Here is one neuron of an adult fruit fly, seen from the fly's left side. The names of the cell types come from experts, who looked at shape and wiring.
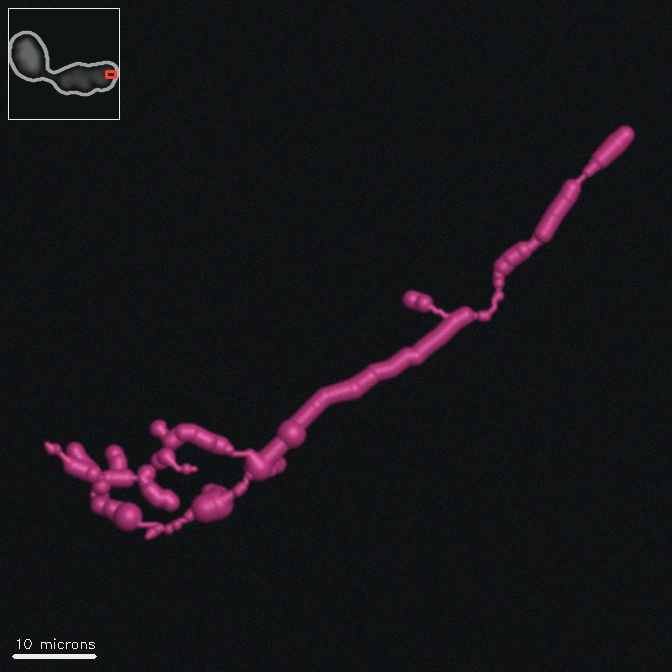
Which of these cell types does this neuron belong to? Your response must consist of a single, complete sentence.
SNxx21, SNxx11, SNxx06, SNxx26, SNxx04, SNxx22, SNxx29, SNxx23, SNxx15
Cell type SNxx11 is what this neuron is.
